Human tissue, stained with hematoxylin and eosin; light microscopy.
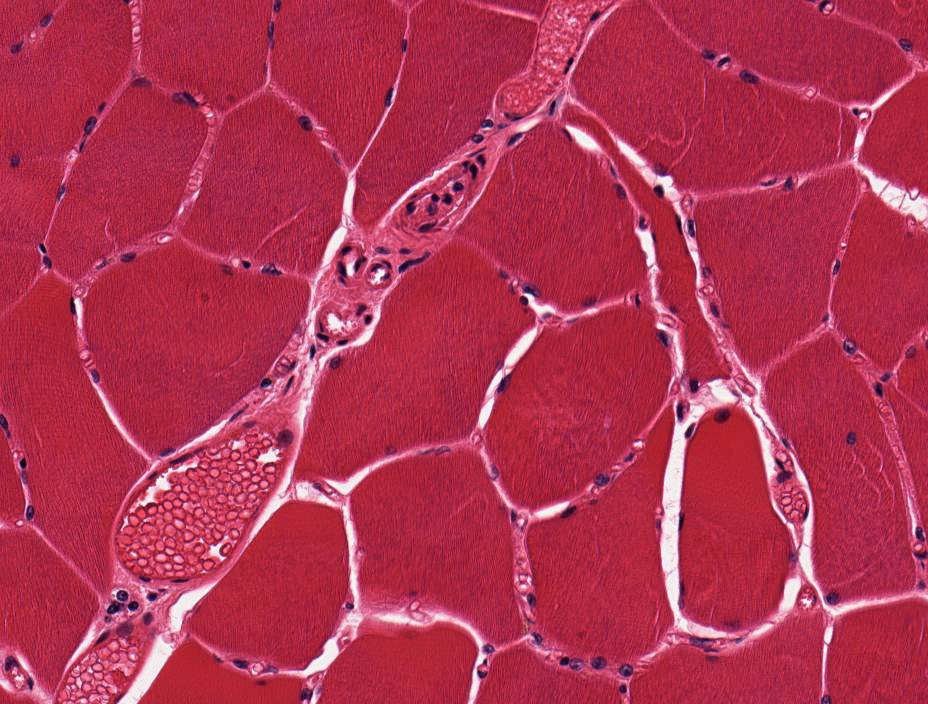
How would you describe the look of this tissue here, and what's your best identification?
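Fibres angular polygons, fairly straight-sided. Nuclei at the fibre edges, not central. Cytoplasm an even, deep pink-red. Connective tissue band crossing diagonally, lower left to upper right. Name: skeletal muscle.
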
